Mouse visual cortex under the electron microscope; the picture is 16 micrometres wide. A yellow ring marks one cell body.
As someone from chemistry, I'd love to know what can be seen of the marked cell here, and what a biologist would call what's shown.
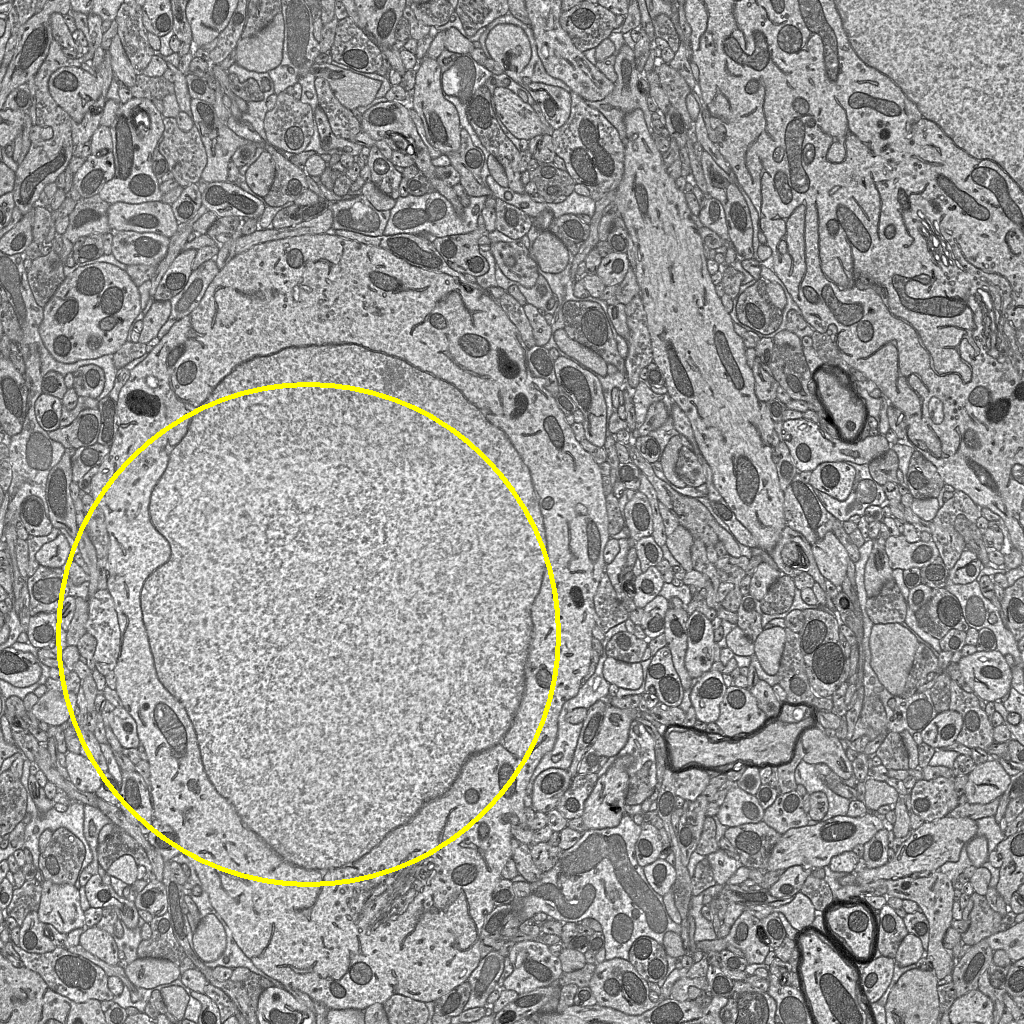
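Look first at the nucleus: large and roundish, it fills most of the ring. Follow its outline and you'll find it gently wavy, with a shallow indentation on the left. In this plane there's no distinct nucleolus to see. All around, the cell meets neuropil crowded with small profiles holding mitochondria. It is an excitatory neuron.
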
